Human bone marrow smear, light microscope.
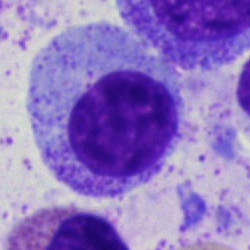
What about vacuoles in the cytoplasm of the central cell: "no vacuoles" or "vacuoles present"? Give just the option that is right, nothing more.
No vacuoles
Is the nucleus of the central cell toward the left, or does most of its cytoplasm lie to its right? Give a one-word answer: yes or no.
No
